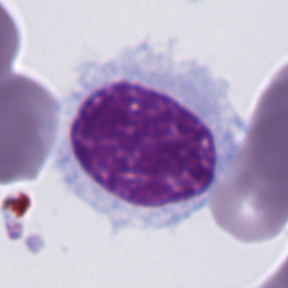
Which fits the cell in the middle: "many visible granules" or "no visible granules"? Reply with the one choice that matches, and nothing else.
No visible granules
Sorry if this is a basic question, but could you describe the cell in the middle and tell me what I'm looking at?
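The outer edge of the cell is ragged, with fine hair-like projections on all sides. Its chromatin is fine and stranded, not gathered into coarse dark clumps. The cytoplasm is pale blue and forms its widest band above the nucleus. The cell is a hairy cell.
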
